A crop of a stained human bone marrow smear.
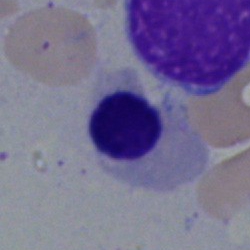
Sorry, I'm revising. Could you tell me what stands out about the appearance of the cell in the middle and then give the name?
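Look first at the chromatin: it is dense and dark, coloured almost evenly throughout. You won't find a nucleolus anywhere in the nucleus. The cytoplasm is a pale greyish-blue and holds no granules. This is an erythroblast.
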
